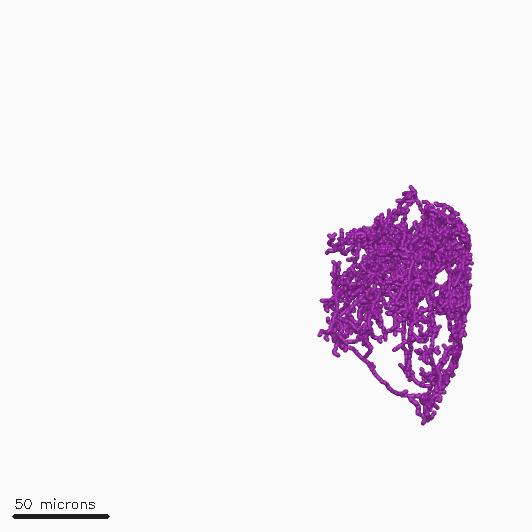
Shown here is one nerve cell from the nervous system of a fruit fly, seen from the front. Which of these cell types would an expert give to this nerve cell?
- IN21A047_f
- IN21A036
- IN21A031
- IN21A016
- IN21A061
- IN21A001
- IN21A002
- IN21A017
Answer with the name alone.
IN21A001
